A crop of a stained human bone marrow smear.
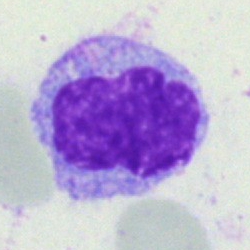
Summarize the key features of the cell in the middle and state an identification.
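Most of the cell is taken up by the nucleus, which is ringed by cytoplasm on all sides. Chromatin has a lacy pattern, with many small pale gaps between purple strands. Cytoplasm pale greyish blue, holding fine, dust-like pinkish-purple granules. Name: monocyte.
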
